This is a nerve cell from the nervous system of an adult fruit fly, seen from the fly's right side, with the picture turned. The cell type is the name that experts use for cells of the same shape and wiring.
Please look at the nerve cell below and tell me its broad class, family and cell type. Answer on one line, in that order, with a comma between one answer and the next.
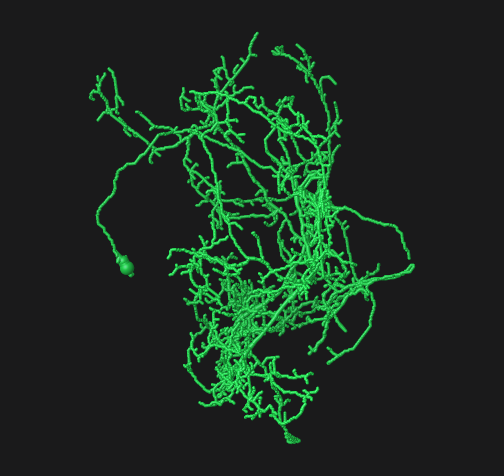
nerve-cord intrinsic neuron, hemilineage 06B, IN06B024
